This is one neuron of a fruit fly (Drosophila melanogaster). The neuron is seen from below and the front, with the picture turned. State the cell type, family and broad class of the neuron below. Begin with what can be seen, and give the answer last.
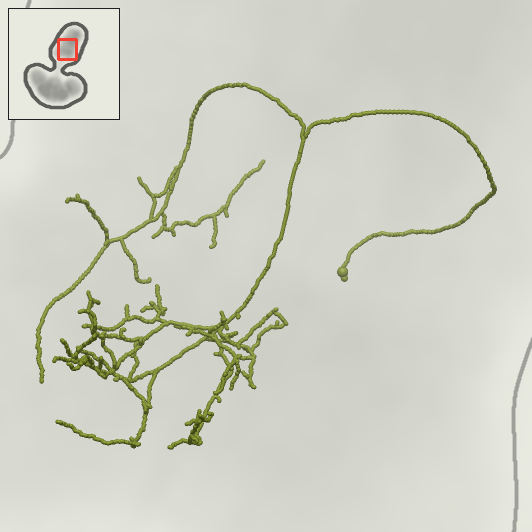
It lies in the nerve cord. The picture shows dozens of branch ends. It is of cell type IN19B103. Its family is hemilineage 19B. Its broad class is nerve-cord intrinsic neuron.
